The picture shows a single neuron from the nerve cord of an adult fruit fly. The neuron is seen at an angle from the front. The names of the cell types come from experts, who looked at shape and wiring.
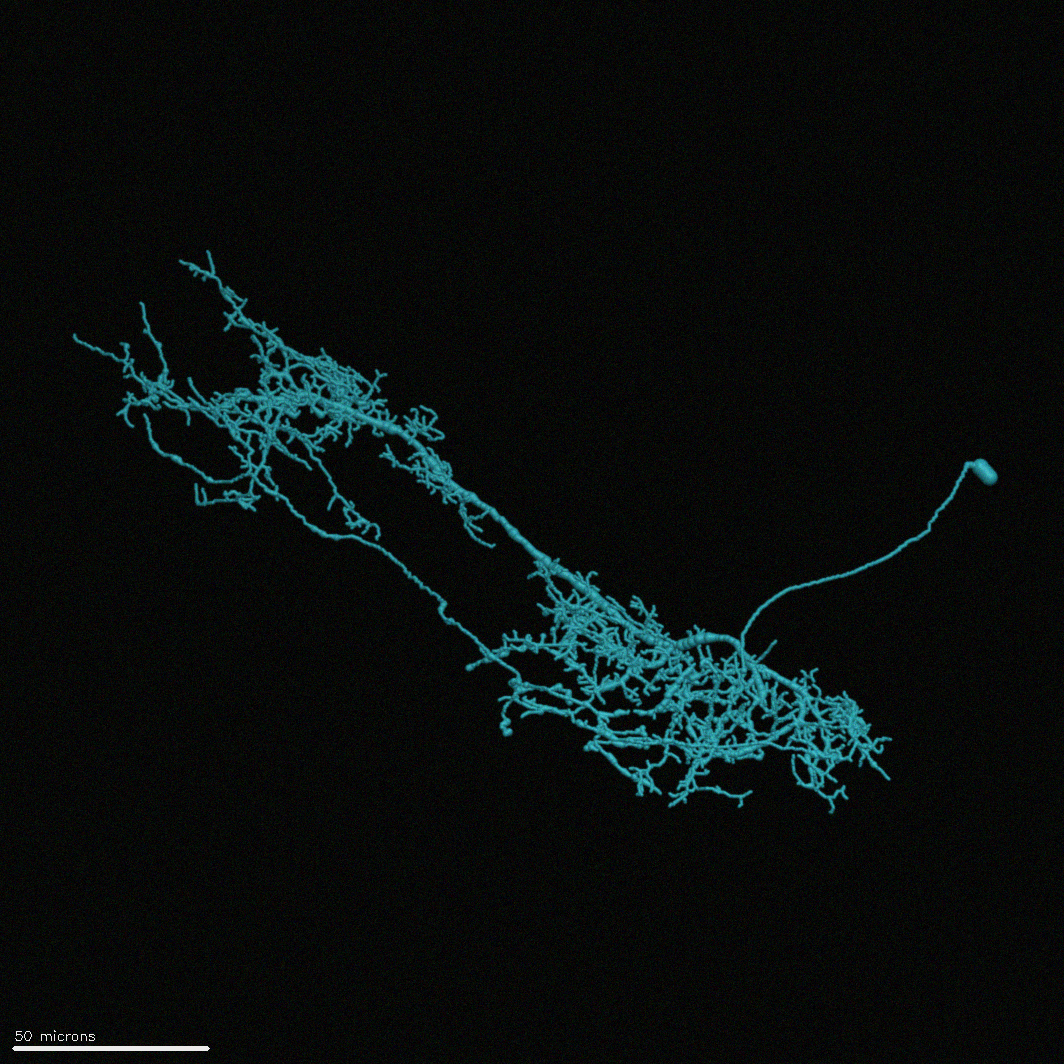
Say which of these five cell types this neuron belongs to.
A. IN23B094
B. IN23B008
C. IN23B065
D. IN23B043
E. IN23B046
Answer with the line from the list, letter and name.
B. IN23B008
